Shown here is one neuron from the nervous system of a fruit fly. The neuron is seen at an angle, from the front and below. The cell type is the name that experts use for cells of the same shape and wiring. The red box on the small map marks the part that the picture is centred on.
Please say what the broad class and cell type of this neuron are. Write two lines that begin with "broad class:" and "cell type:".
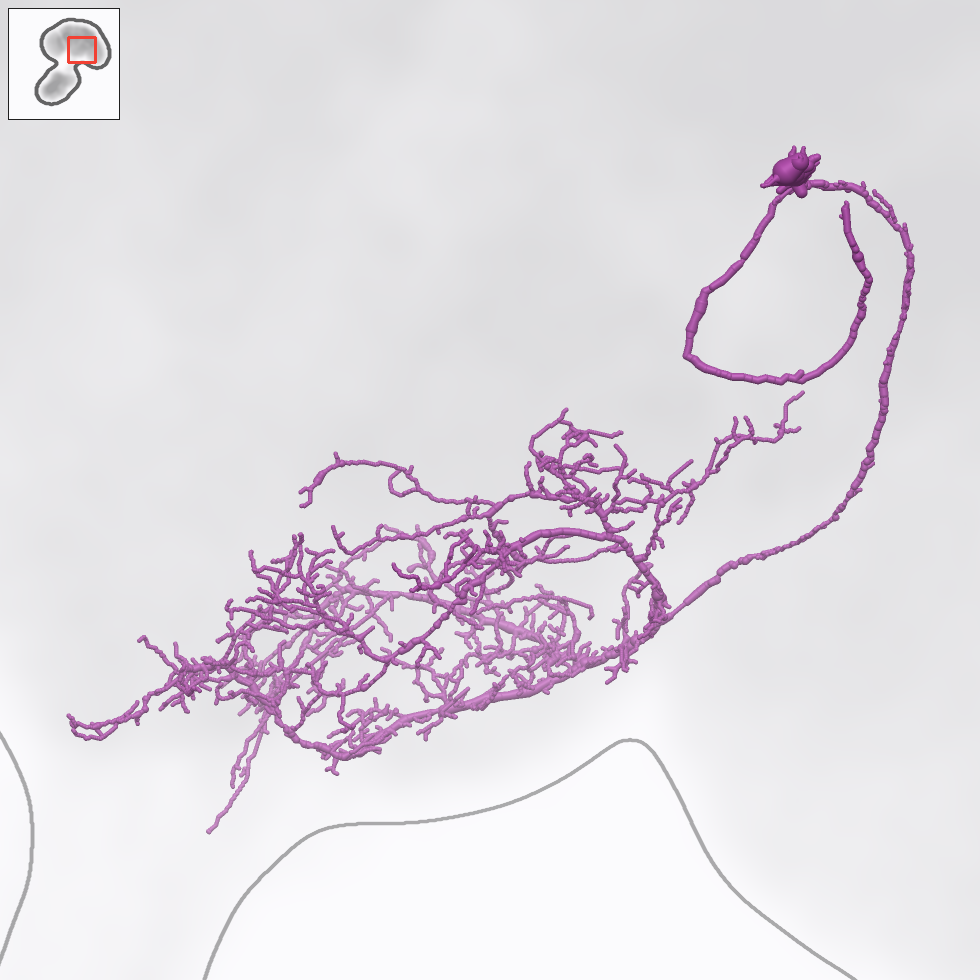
broad class: motor neuron of the brain
cell type: GNG651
